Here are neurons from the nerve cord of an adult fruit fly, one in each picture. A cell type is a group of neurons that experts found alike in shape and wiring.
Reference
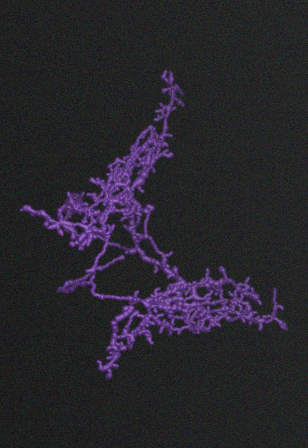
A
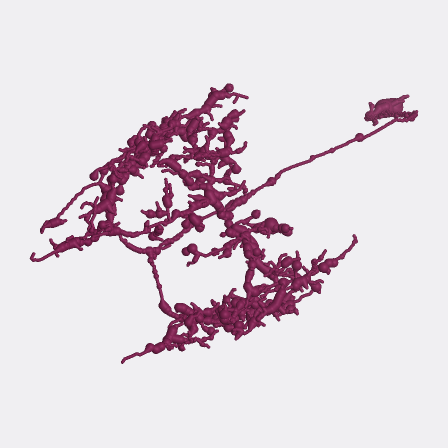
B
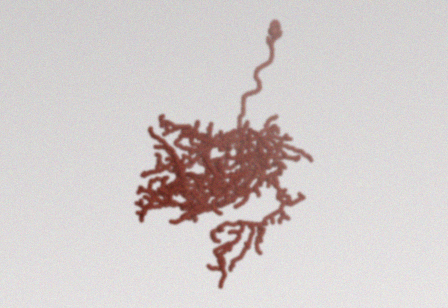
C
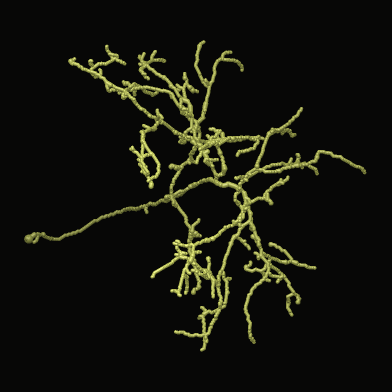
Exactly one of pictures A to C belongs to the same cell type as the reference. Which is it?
Picture A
